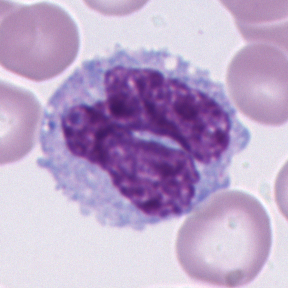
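Monocyte, the central cell in a stained peripheral blood smear. Shape: roughly oval, with a finely ragged, frayed edge. Nucleus: a narrow pale slit runs across its middle between the folds, and no nucleolus can be seen. Cytoplasm: finely grainy, without coarse coloured granules.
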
